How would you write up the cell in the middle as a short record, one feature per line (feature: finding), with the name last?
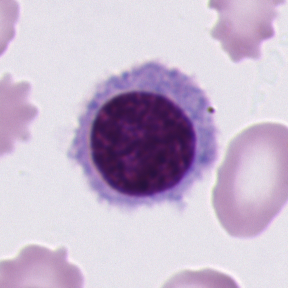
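Edge: fine, short, irregular projections around most of it
Cytoplasm colour: pale greyish-blue, as far as I can tell
Nucleolus: none distinct that I can make out
Granules: no distinct pink or purple ones in the cytoplasm
Name: hairy cell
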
